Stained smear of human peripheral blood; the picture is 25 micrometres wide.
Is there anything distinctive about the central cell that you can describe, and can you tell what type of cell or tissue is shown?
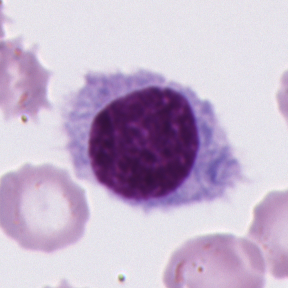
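About 16 by 12 micrometres in size, the cell has a ragged border with fine hair-like projections along much of its edge. Its nucleus is round, about 10 micrometres across, and fills about 50% of the cell's area. Pale greyish-blue cytoplasm with no visible granules rims the nucleus all round and is widest on the right side. The cell is a hairy cell.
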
